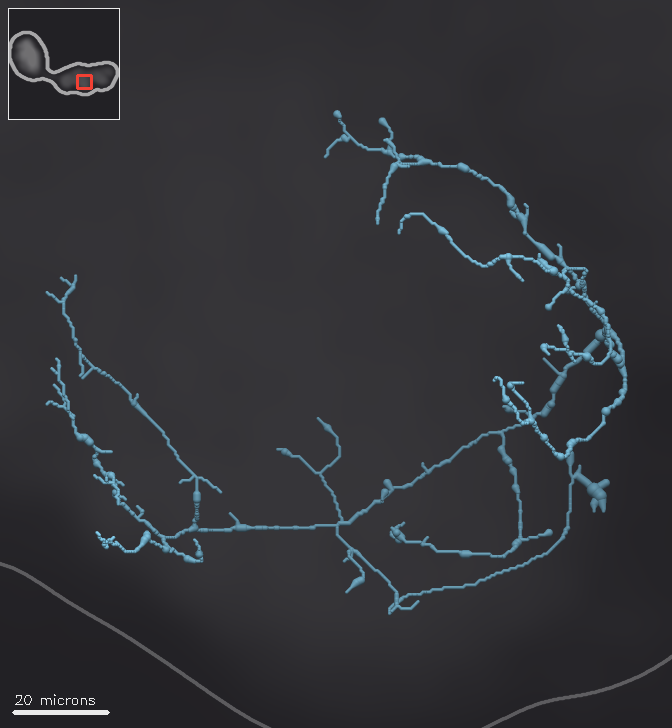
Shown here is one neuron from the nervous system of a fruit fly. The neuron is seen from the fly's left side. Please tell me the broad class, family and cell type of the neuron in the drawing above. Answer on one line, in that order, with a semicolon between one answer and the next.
nerve-cord intrinsic neuron; hemilineage 13A; IN13A036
